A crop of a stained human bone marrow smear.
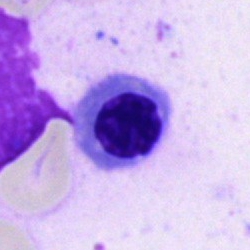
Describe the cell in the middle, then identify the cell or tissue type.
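Smooth and round in outline, the cell holds its nucleus off-centre toward the right side. Inside, the chromatin is dark and coarsely clumped, and no nucleoli are visible. This is an erythroblast.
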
